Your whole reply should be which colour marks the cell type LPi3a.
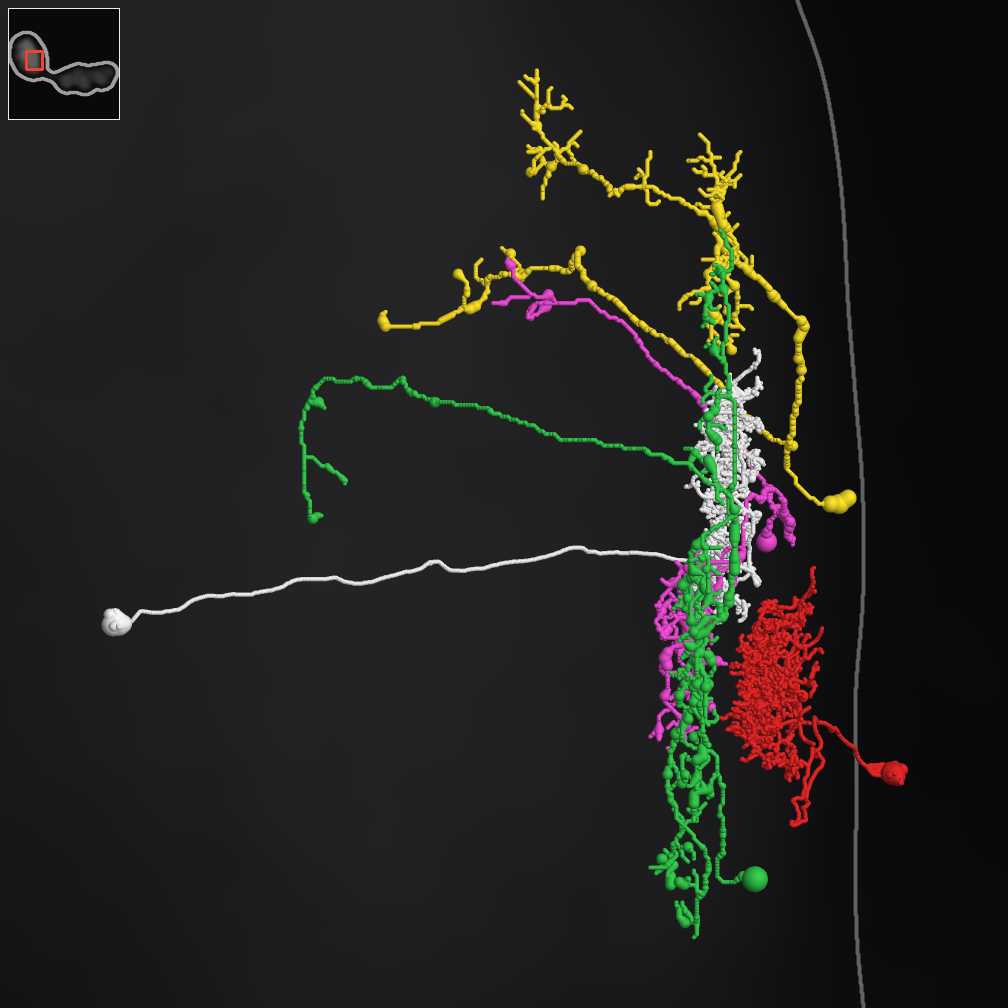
red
